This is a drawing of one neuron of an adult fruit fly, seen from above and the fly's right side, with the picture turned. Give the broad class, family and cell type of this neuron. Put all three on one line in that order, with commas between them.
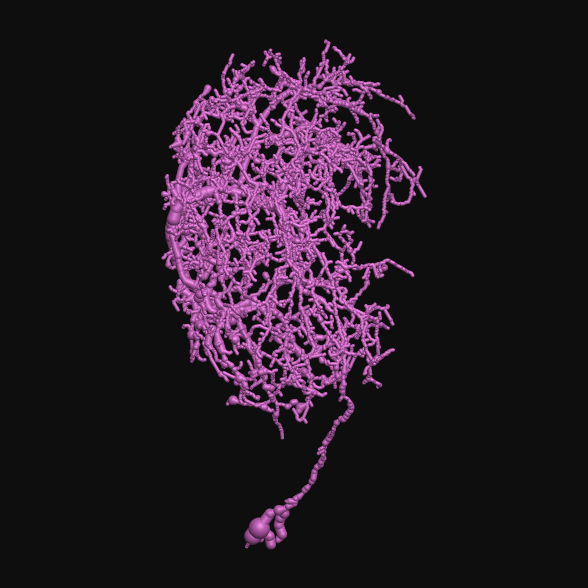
nerve-cord intrinsic neuron, hemilineage 21A, IN21A001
